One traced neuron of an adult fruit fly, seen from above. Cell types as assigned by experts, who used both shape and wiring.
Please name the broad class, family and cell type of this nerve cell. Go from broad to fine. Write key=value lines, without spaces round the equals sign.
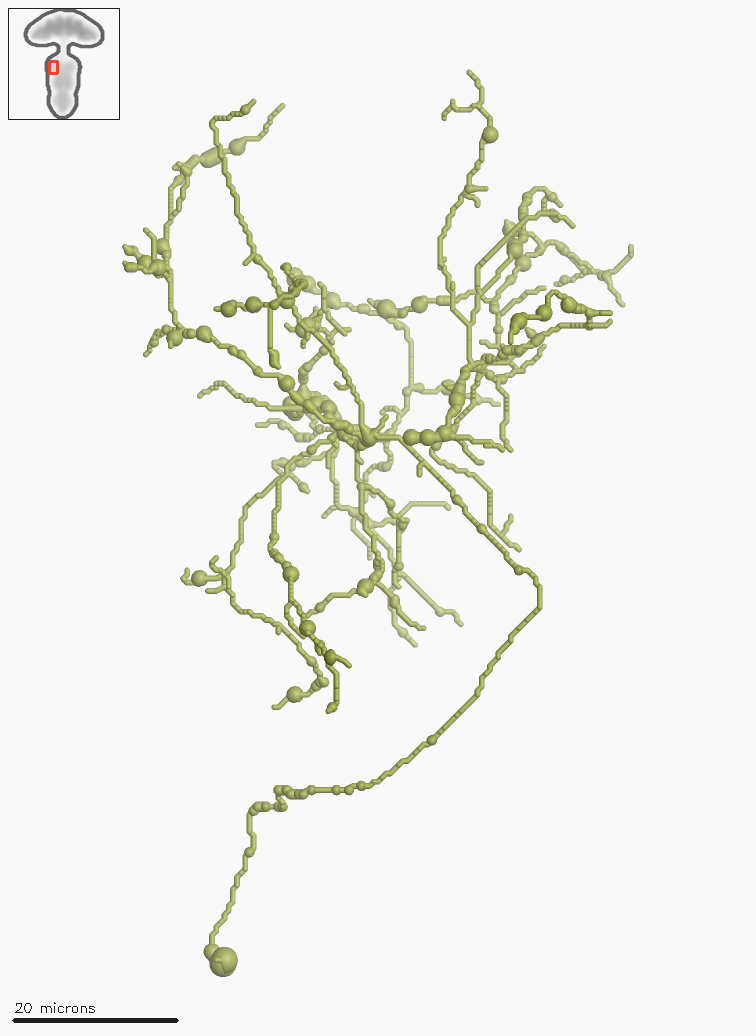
broad_class=nerve-cord intrinsic neuron
family=hemilineage 21A
cell_type=IN21A042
